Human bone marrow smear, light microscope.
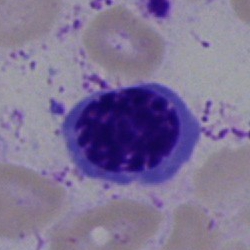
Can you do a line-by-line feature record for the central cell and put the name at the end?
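Outline: smooth, roughly oval, no surface projections
Chromatin: dark purple, coarsely clumped, small paler gaps between clumps
Nucleoli: none distinct
Cytoplasm: narrow medium-blue rim, widest on the right
Cell: erythroblast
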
